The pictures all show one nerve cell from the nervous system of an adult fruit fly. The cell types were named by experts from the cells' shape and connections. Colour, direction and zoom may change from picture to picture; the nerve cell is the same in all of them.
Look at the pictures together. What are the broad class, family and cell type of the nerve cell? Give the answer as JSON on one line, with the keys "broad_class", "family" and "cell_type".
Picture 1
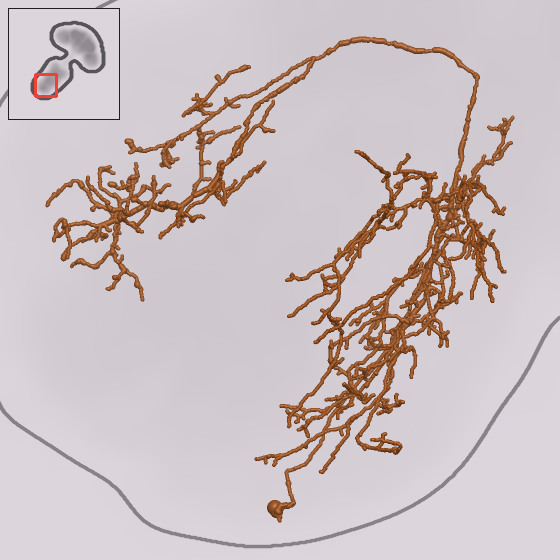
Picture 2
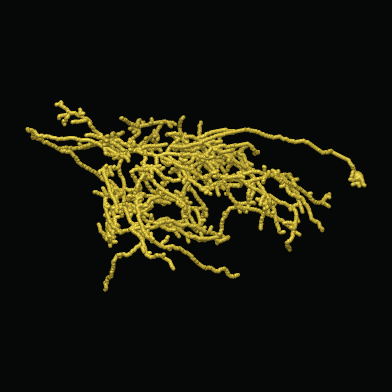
{"broad_class": "nerve-cord intrinsic neuron", "family": "hemilineage 07B", "cell_type": "IN07B029"}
